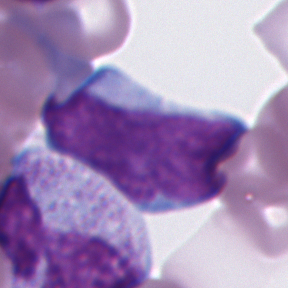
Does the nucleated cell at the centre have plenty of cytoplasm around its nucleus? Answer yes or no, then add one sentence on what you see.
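No. The nucleus fills most of the cell and has a notch in its right edge.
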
